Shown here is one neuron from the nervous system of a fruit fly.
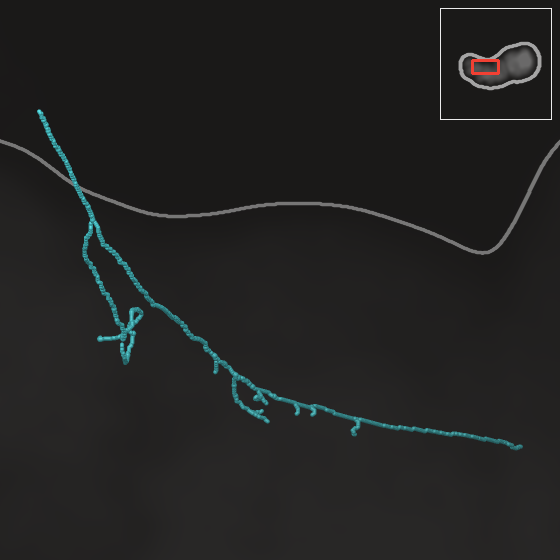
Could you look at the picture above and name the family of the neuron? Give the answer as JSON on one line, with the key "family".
{"family": "class mechanosensory proprioceptive"}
